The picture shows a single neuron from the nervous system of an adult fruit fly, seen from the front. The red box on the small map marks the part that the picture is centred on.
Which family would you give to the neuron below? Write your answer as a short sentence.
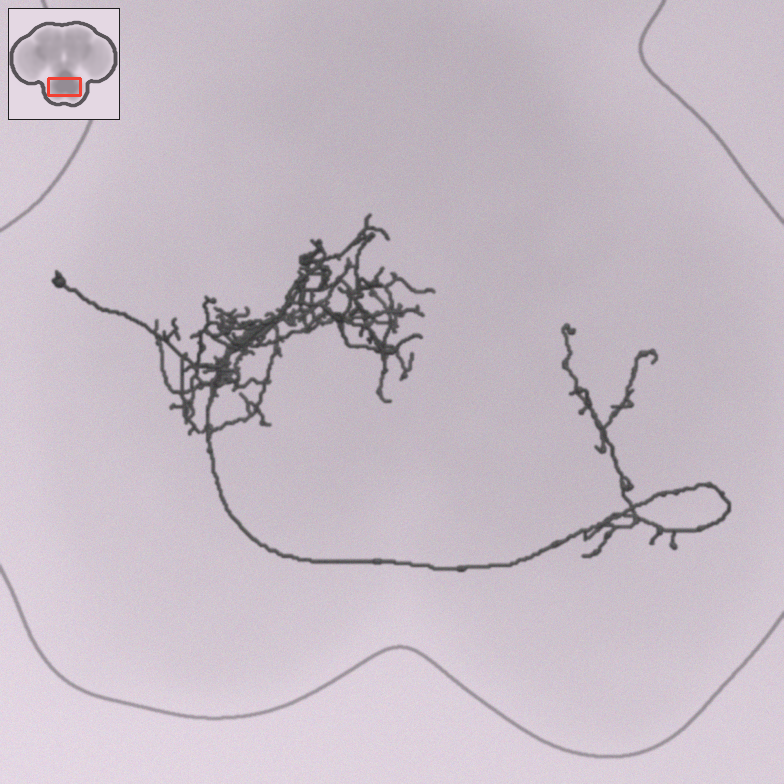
The family is hemilineage 01A.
